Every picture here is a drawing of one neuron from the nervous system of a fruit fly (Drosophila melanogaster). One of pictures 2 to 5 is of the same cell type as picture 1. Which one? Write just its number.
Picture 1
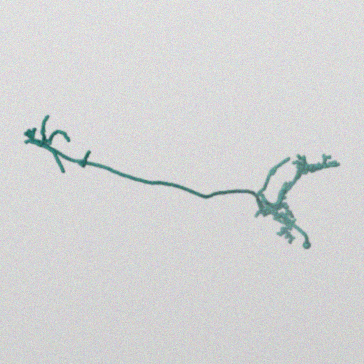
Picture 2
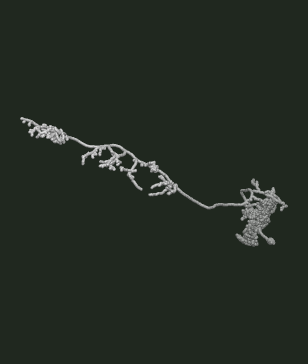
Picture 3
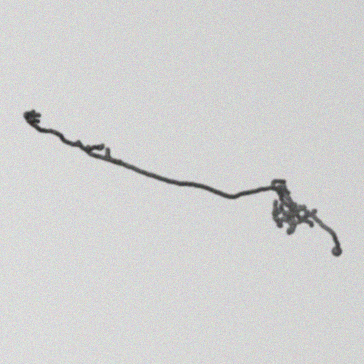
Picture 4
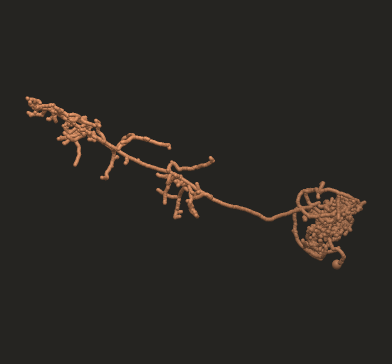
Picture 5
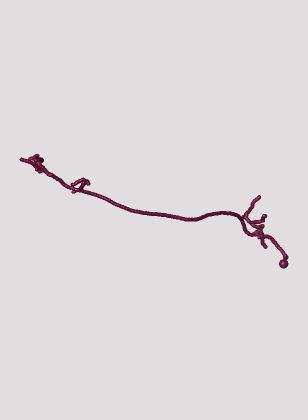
5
